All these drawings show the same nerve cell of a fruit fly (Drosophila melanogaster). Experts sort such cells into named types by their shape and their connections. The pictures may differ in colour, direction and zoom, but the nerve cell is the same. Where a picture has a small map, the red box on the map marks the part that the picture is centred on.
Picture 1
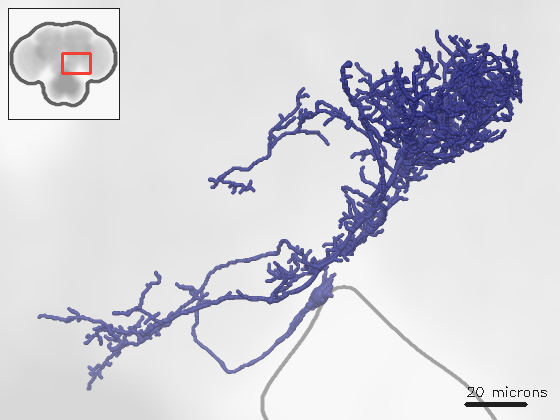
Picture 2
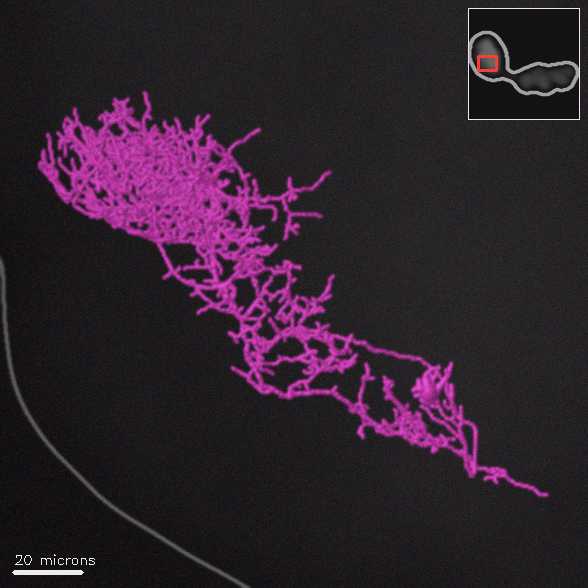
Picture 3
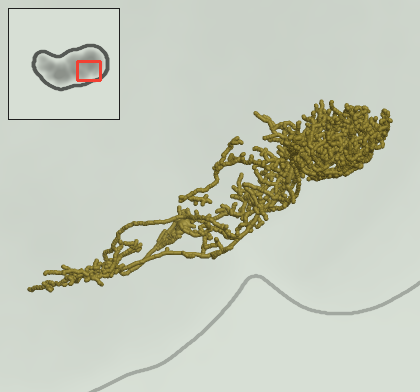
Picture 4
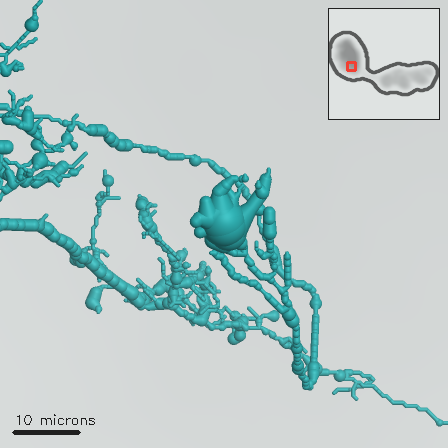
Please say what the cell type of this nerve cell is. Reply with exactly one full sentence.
It is AVLP615 that names the cell type of this nerve cell.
